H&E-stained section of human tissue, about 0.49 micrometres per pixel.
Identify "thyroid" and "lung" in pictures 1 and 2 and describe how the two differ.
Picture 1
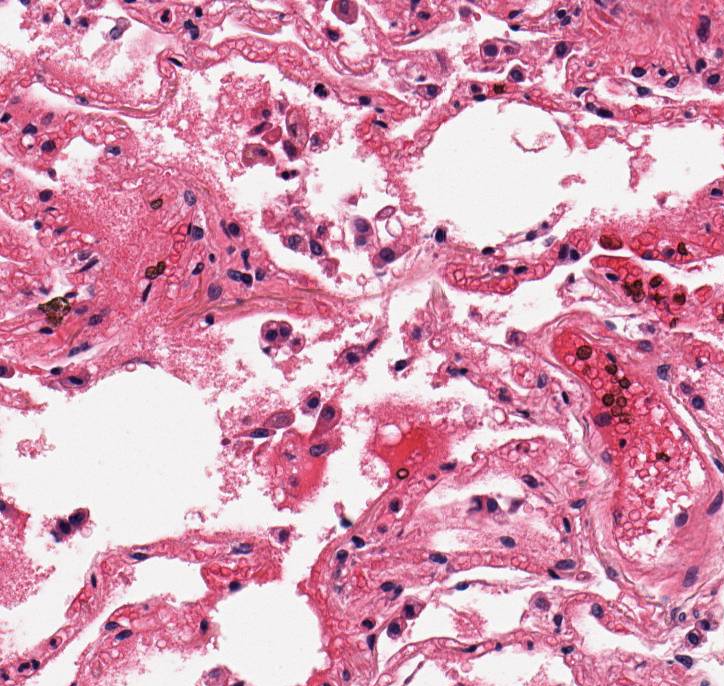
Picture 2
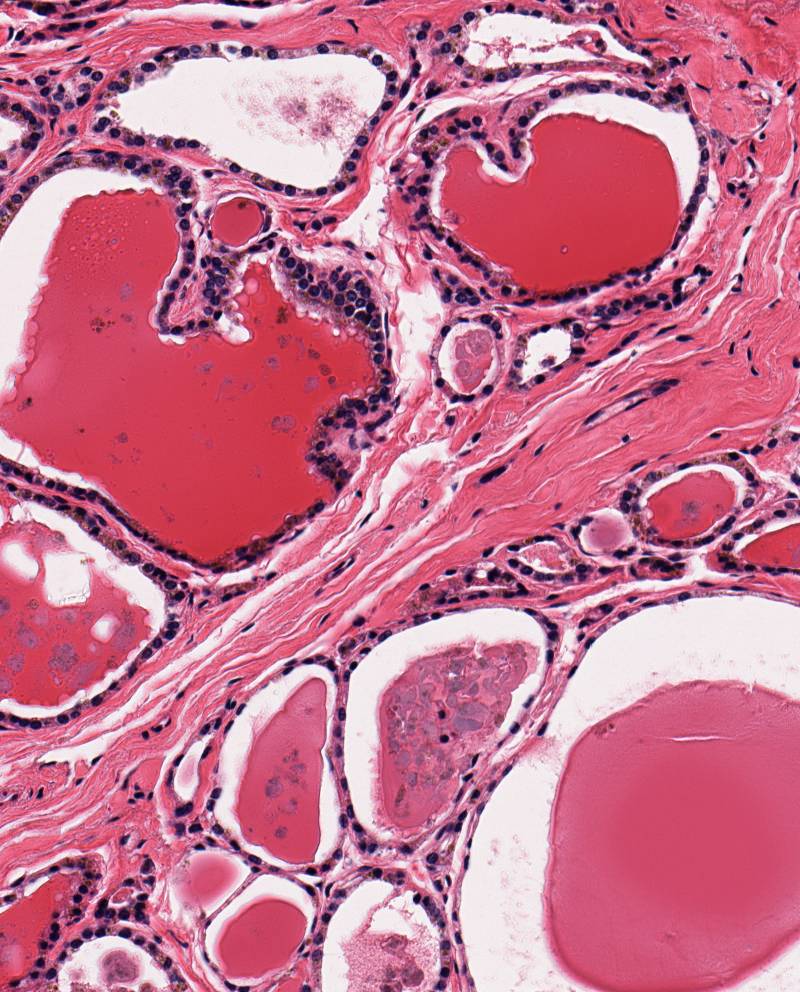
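Lung is picture 1; thyroid is picture 2. Lung: thin branching walls divide the field into many irregular empty spaces. Parts of these spaces hold pale pink, finely granular material, most extensively at upper left. Rounded macrophages with ample pink cytoplasm lie loose in the spaces near centre. Lower right: larger vessel, distinct wall, lumen packed with red blood cells. Thyroid: closed follicles of widely varying size, largest at lower right. Most follicles filled with homogeneous pink colloid. Lining: single layer of flattened to cuboidal cells with small, round, darkly stained nuclei.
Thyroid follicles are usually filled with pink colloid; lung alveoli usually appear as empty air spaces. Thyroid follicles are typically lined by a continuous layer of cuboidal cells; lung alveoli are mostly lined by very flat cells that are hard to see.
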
